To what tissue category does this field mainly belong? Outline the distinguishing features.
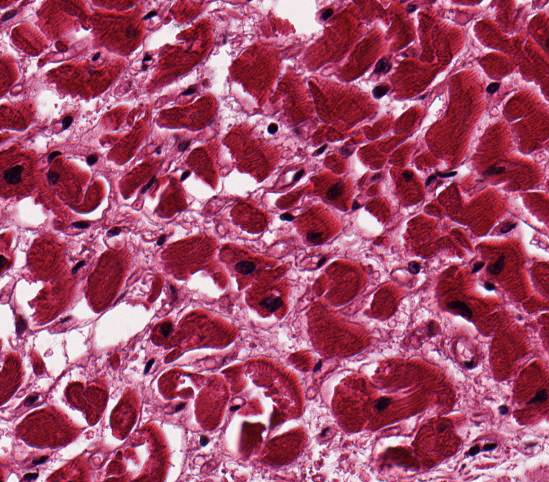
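The field mainly shows myocardium. Check one: fibres across the whole field are cut mostly in cross or oblique section. Check two: their cytoplasm stains a deep, dense red.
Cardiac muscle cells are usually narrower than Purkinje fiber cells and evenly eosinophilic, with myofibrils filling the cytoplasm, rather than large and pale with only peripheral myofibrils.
Check three: where a nucleus falls in the plane of section, it is single, dark and central.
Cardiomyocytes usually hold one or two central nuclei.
Check four: many fibre profiles are irregular, curved, bent or notched rather than evenly round.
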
